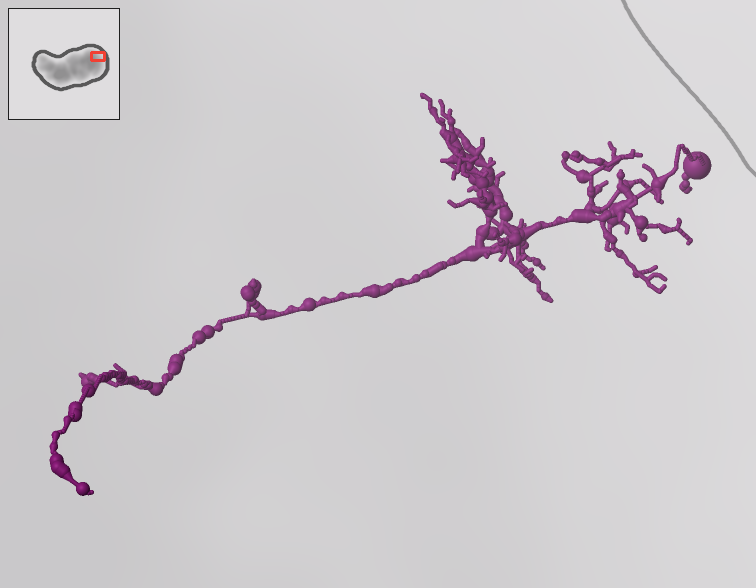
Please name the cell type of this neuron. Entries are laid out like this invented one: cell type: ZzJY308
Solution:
cell type: TmY3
